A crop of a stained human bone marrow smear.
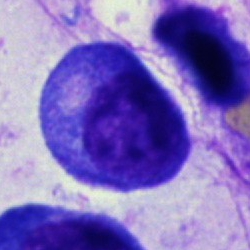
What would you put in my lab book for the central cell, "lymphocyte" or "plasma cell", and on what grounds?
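This is a plasma cell, not a lymphocyte. Notice that its cytoplasm stains deep blue.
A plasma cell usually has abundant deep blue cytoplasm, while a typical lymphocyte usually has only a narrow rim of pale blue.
The nucleus, too, sits off-centre, toward the right side of the cell.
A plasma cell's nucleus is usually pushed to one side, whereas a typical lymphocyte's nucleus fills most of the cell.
The chromatin is coarse, with darker clumped patches.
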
